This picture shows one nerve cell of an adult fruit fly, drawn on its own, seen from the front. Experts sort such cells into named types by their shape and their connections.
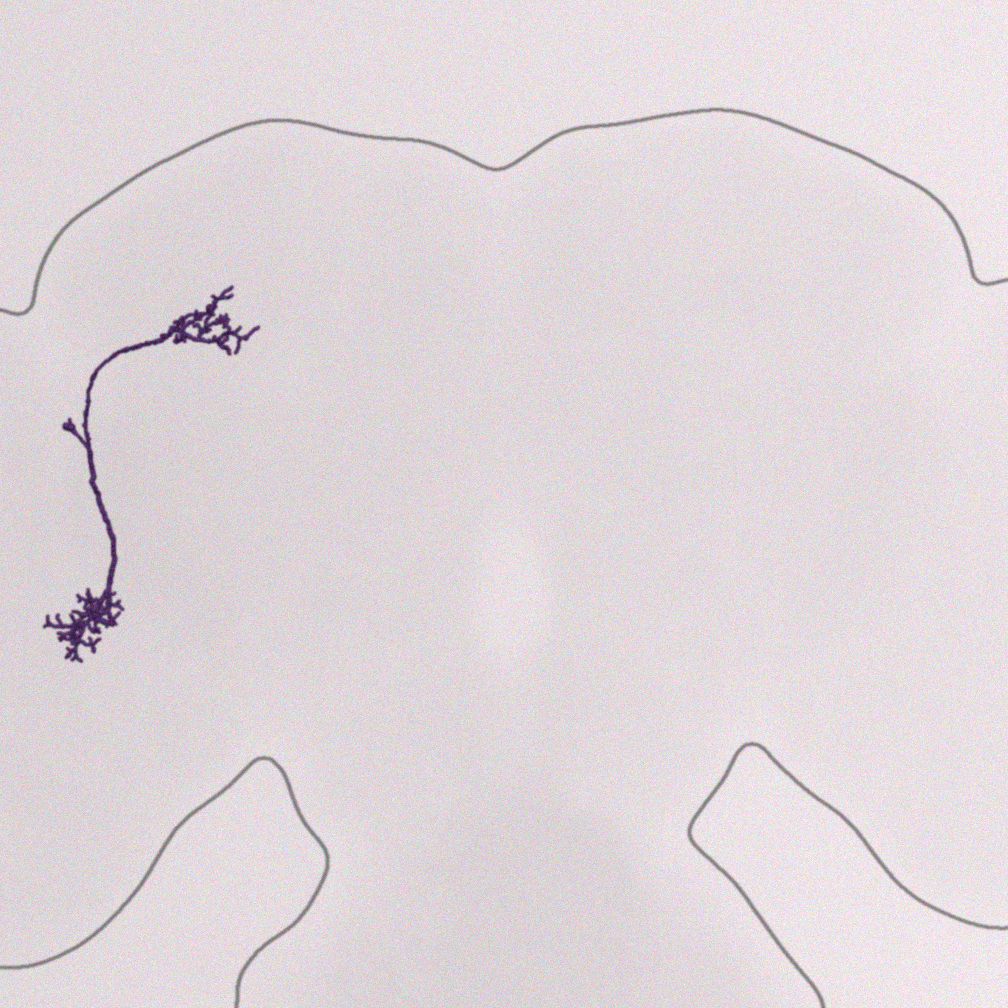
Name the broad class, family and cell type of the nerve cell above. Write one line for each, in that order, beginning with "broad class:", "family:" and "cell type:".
broad class: visual projection neuron
family: hemilineage VPNd2
cell type: LC10d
